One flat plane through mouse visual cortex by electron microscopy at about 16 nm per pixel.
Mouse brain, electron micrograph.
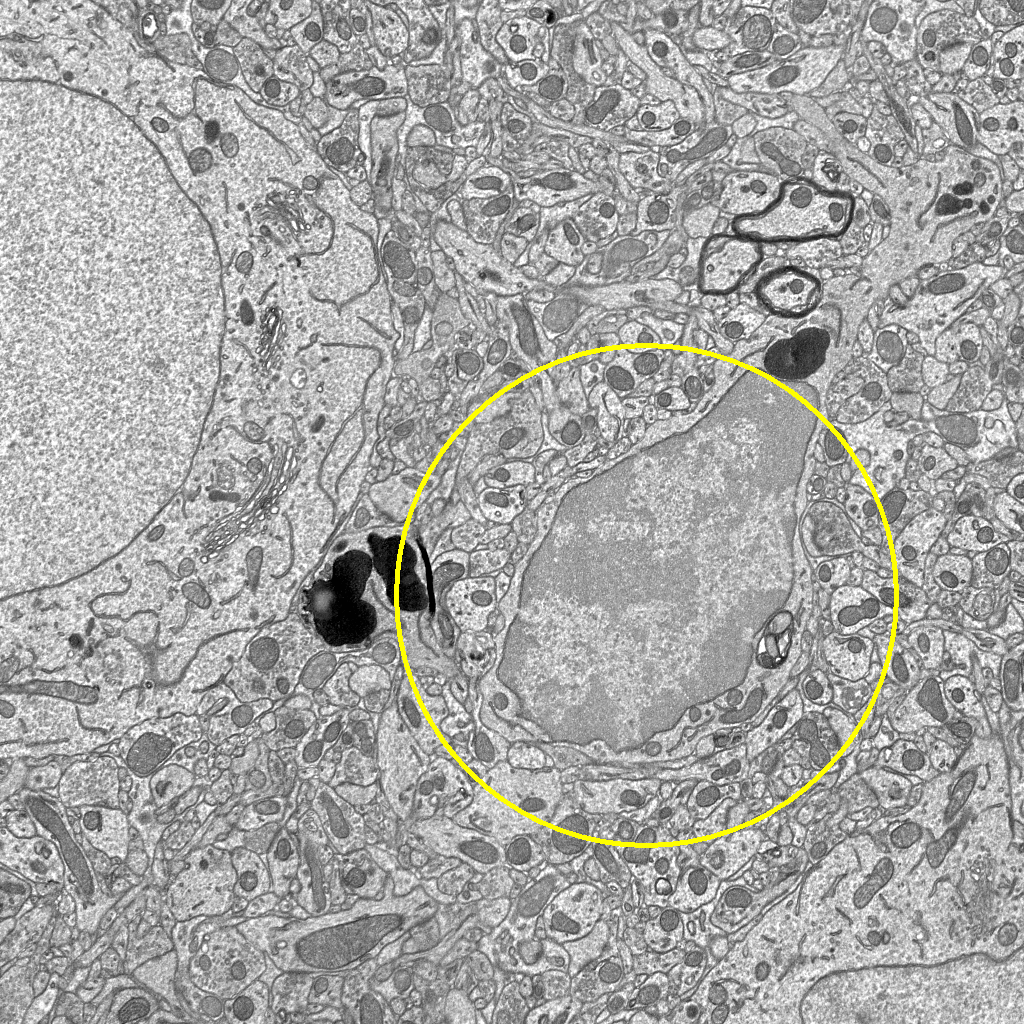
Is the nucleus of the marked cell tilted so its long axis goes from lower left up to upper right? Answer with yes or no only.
Yes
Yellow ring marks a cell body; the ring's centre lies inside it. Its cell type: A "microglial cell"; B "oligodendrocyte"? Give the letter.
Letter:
A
